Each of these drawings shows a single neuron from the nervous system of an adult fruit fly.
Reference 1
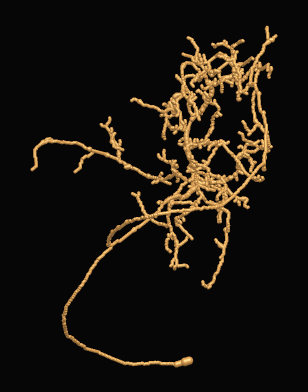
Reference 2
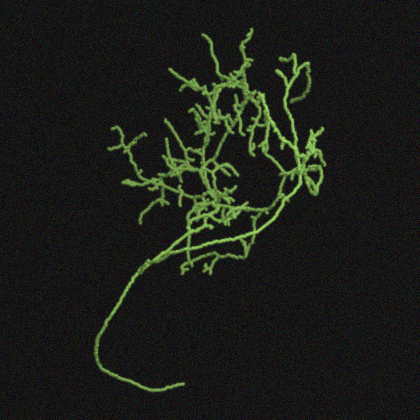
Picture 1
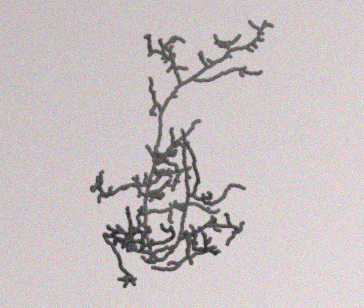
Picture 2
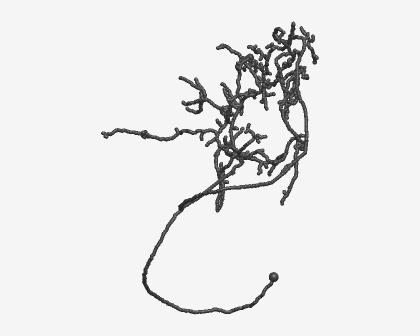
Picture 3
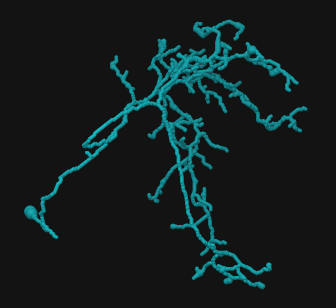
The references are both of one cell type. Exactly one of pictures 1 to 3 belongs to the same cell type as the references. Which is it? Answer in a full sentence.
Picture 2 shows a neuron of the same cell type.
